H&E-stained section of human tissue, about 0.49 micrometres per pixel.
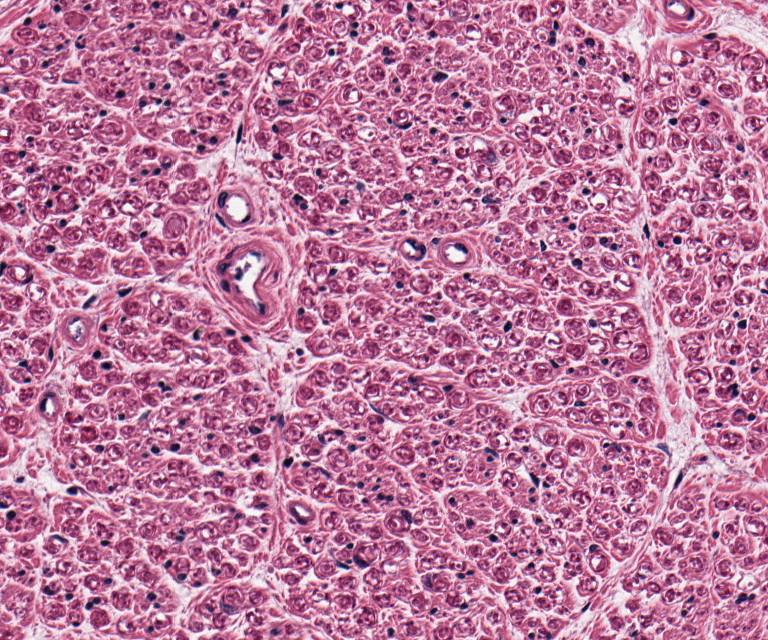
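Tibial nerve. Small round profiles in cross section fill nearly the whole field, grouped into large compartments by thin pale pink fibrous septa. Many show a small central pink dot within a paler ring. Left of centre, upper half: thick-walled vessel with narrow irregular lumen, in a septum.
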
